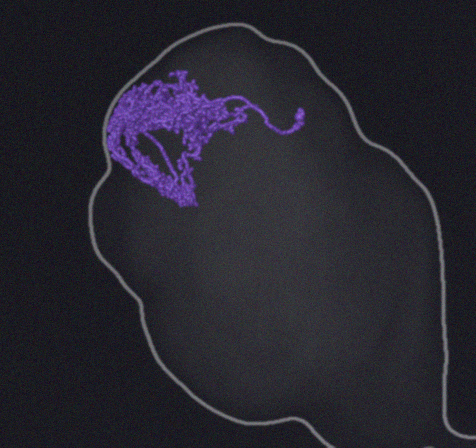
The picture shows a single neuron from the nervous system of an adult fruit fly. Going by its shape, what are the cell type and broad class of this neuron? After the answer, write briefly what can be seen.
The cell type is SMP385. It is a central-brain intrinsic neuron. In this view it is wider than it is tall.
